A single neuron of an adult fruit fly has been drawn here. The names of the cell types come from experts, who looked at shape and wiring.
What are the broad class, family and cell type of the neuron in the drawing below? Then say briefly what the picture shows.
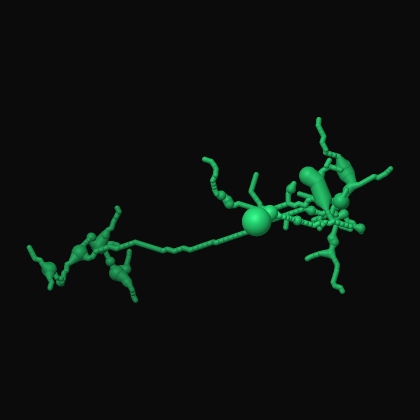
Its broad class is optic-lobe intrinsic neuron. The family is Mi. Its cell type is Mi15. The cell body is in the middle of the picture. In this view it is wider than it is tall.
